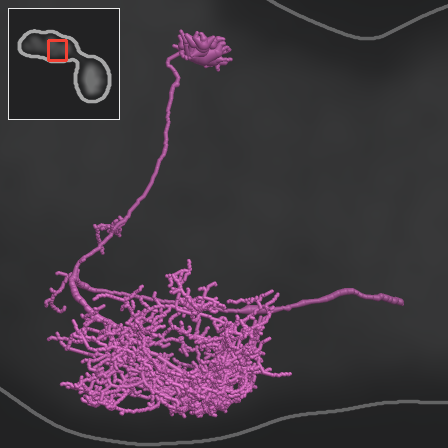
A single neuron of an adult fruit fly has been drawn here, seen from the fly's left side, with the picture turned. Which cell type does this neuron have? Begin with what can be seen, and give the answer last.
Dozens of branch ends can be seen. In this view it is about as wide as it is tall. This is a motor neuron of the nerve cord. The cell type is DVMn 1a-c.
